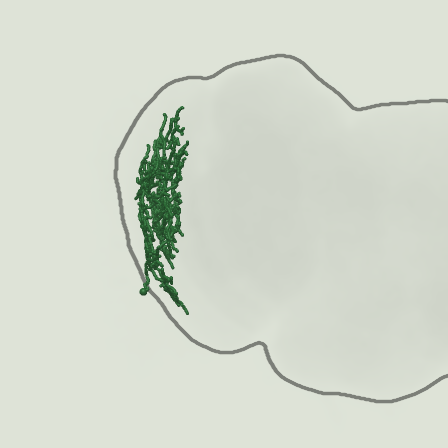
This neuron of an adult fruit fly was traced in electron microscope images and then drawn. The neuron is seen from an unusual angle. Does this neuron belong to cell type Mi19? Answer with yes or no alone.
no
